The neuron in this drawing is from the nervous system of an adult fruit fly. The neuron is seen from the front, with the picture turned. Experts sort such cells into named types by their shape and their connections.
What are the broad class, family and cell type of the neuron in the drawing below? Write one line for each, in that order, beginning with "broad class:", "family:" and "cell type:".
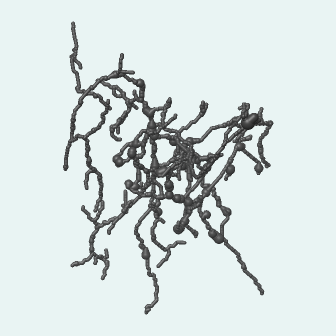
broad class: central-brain intrinsic neuron
family: hemilineage TRdl_b
cell type: GNG370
